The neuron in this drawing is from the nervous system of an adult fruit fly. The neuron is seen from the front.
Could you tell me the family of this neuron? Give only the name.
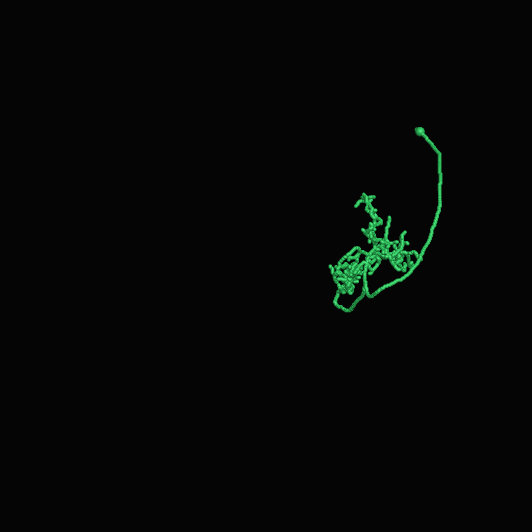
hemilineage 09A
